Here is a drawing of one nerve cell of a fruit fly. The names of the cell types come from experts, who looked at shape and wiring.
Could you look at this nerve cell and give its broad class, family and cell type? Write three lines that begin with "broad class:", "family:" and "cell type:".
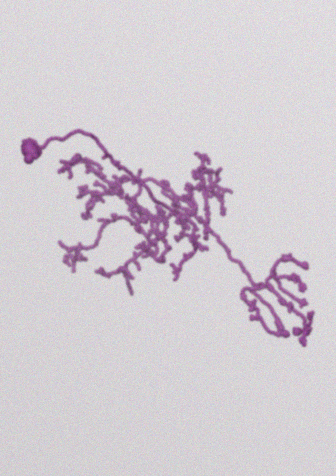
broad class: nerve-cord intrinsic neuron
family: hemilineage 06A
cell type: IN06A117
